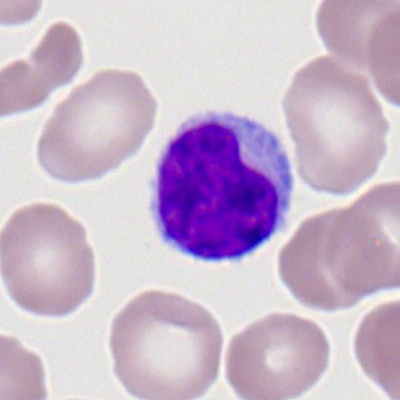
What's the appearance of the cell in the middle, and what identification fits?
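Chromatin dark purple, coarsely clumped. Cytoplasm scant and pale blue, a thin rim around the nucleus. Rim widest at upper right, beside the nuclear notch. Cell is a lymphocyte.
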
